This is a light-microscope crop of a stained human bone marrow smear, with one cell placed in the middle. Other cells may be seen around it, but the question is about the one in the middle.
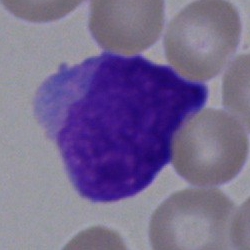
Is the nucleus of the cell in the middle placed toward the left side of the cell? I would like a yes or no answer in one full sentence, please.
No, to the left of its nucleus lies most of the cytoplasm.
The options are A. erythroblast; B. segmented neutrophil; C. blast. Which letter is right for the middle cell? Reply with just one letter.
C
